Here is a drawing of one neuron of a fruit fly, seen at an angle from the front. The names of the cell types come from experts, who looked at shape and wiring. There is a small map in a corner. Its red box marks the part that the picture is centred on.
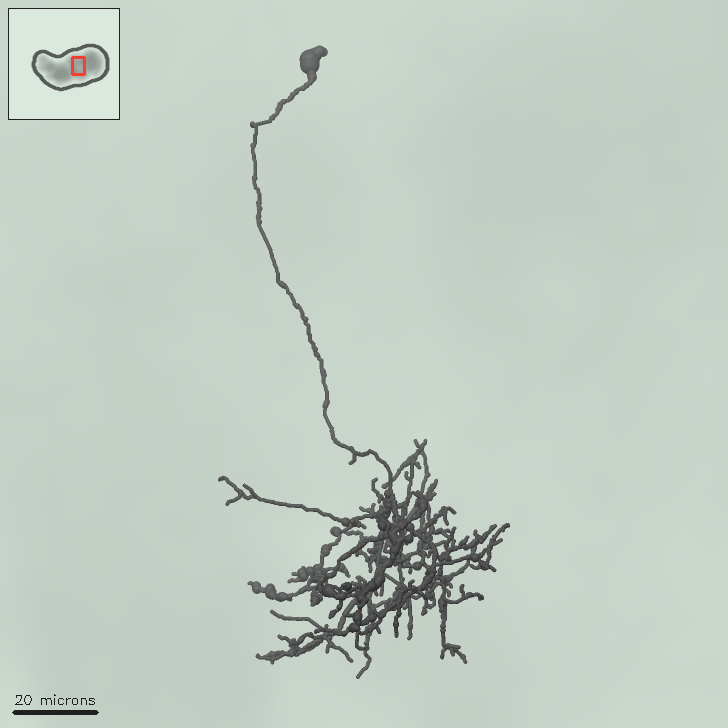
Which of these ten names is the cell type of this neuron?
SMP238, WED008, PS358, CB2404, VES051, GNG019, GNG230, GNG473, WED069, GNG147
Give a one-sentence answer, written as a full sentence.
Cell type VES051 is what this neuron is.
